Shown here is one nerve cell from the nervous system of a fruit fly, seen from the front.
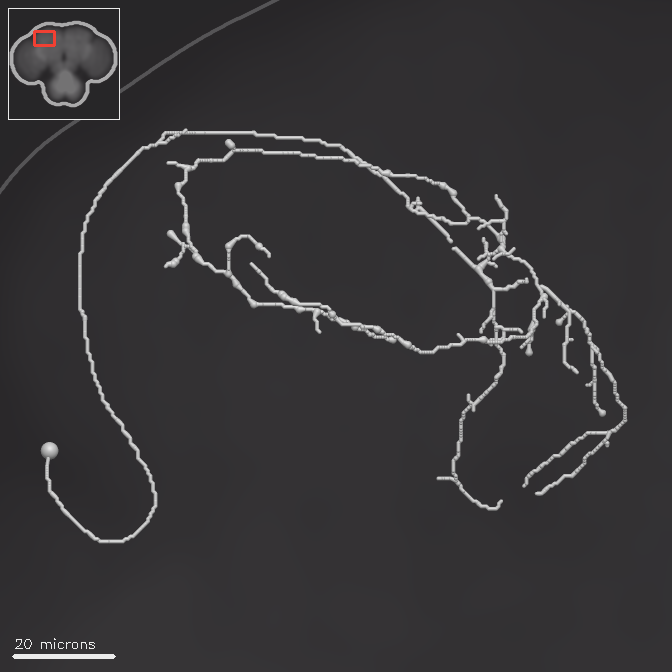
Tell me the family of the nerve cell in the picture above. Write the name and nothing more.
hemilineage SLPav2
